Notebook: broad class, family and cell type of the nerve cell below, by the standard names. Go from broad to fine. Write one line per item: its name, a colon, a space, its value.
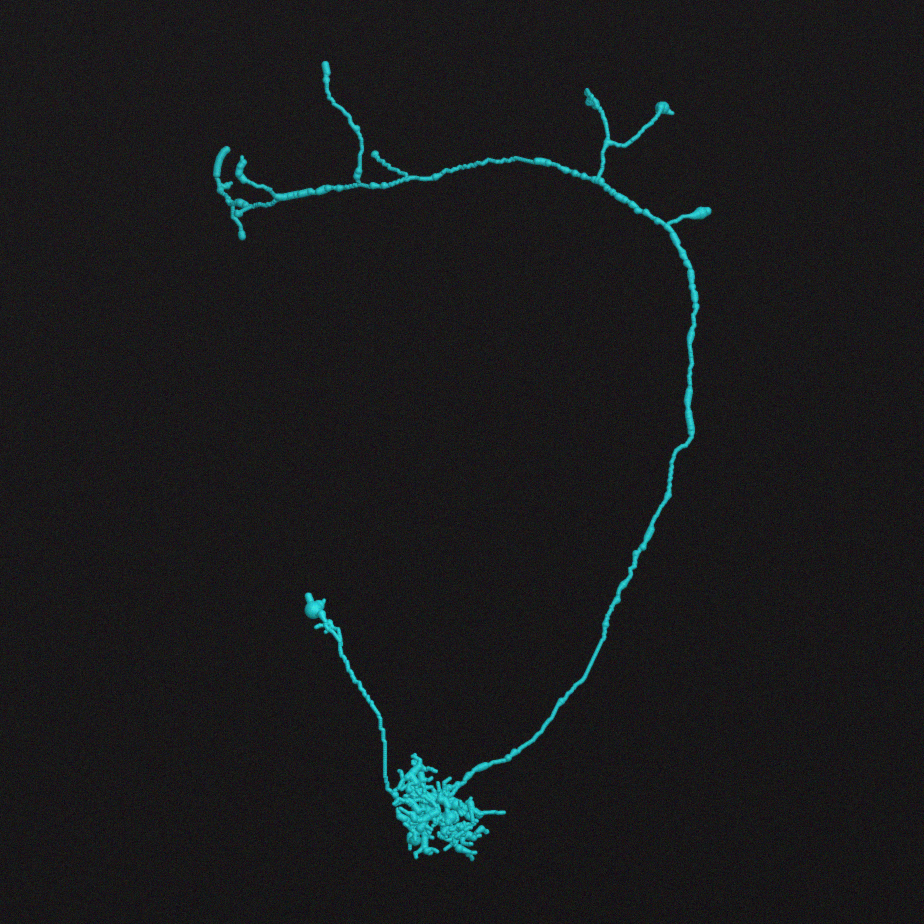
broad class: central-brain intrinsic neuron
family: hemilineage ALad1
cell type: VM5d_adPN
